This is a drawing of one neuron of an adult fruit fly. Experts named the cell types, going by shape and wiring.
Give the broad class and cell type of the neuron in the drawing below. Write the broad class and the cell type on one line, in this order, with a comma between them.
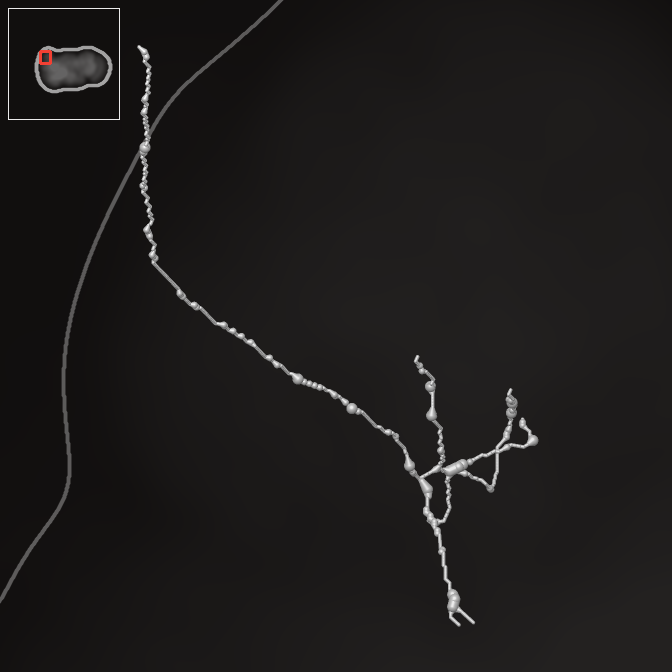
sensory neuron entering the nerve cord, SNxx21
